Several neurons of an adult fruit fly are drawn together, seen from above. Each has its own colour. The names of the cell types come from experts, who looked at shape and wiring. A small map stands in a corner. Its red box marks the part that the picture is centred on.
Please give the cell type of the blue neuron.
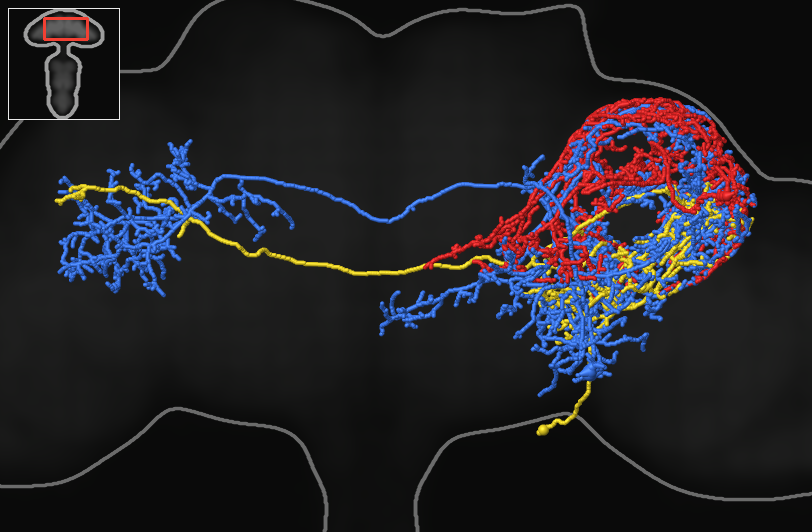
PVLP093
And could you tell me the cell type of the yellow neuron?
PVLP127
